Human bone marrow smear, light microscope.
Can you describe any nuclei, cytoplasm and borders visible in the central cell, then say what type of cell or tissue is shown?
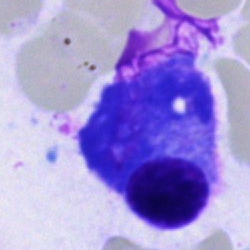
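Outline irregular and angular, not round. Nucleus off-centre, pressed against the lower edge of the cell. Cytoplasm abundant, covering much more area than the nucleus. Single small clear vacuole in the upper right part of the cytoplasm. Plasma cell.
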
